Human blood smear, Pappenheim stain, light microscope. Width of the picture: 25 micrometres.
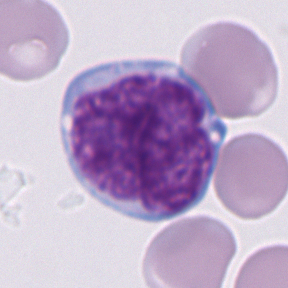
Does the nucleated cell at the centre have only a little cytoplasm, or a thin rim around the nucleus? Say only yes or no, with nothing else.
Yes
